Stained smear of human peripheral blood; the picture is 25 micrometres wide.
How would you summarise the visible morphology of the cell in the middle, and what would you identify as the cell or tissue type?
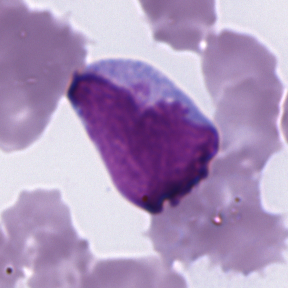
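Nucleus notched at upper edge, top split into two lobes. Cytoplasm pale blue, capping upper side; no vacuoles. Lower right border scalloped with small bumps. Myeloblast.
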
